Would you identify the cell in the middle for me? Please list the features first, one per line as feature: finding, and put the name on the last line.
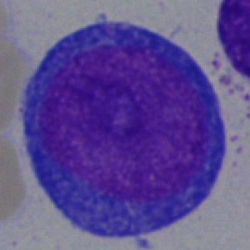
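Cytoplasm: stains deep blue
Cytoplasmic rim: complete around the nucleus, widest below it
Granules: none visible
Vacuoles: none seen
Name: proerythroblast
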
